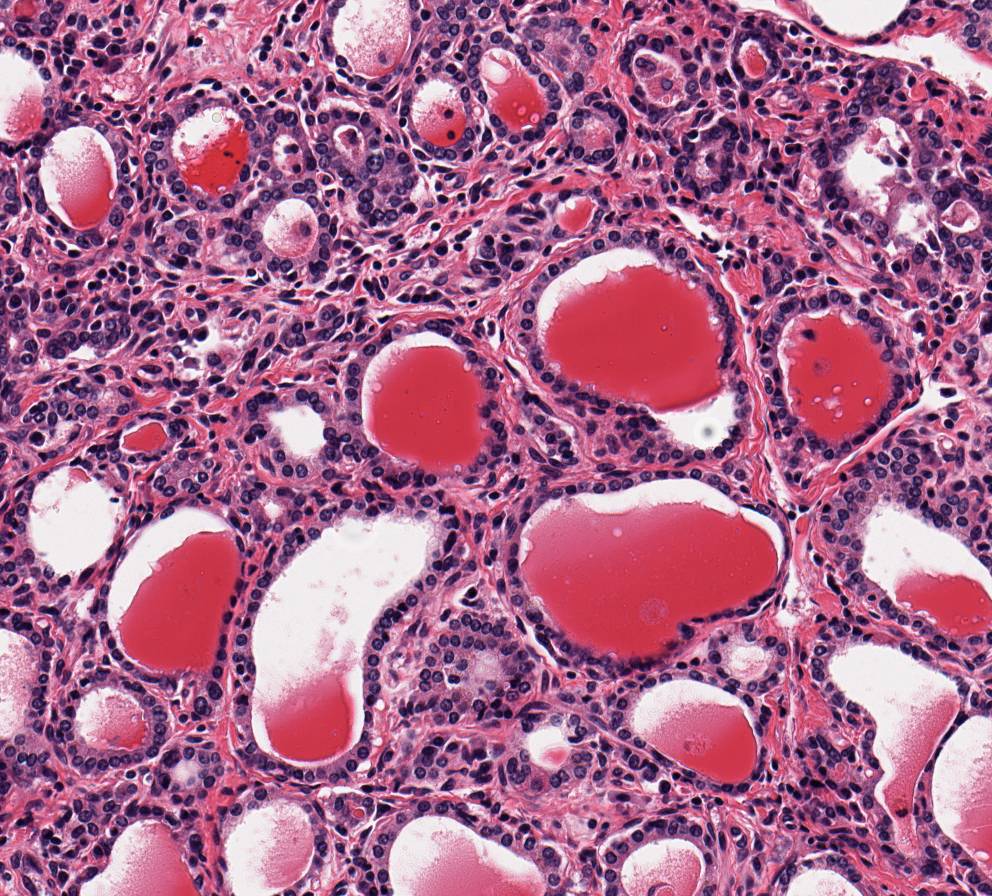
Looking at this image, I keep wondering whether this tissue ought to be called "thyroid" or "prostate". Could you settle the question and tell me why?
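It's thyroid, not prostate. What settles it for me is the shape: the units are rounded and lumen-bearing, packing the whole field in widely varying sizes, with several of the largest near the centre.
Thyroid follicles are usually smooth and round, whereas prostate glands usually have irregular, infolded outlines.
Each lumen is lined by a single layer of low cuboidal epithelial cells with round, dark, evenly spaced nuclei. Between the units, many small, round, dark nuclei crowd the tissue.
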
